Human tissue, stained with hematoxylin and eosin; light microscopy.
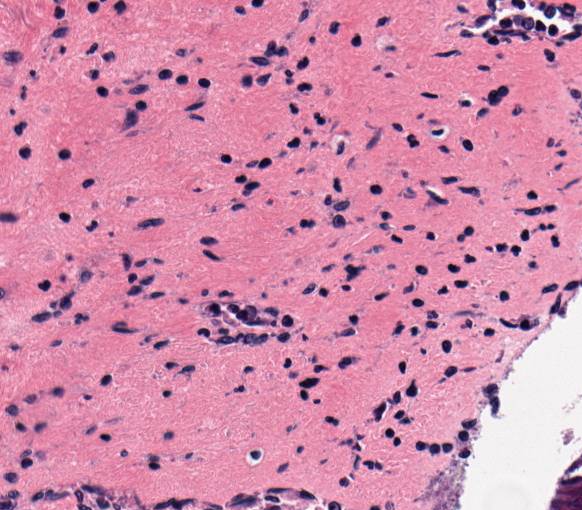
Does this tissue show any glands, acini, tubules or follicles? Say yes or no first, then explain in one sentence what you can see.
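No. A pink, finely fibrillary matrix fills almost the whole field, with nuclei scattered fairly evenly through it and no glands or other organised units.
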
